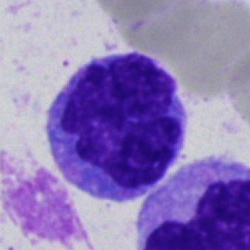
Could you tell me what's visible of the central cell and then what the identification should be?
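The outline of the cell is round and smooth. Its nucleus, which fills most of the cell, has an irregular, lumpy outline marked by several shallow notches. No granules are present in the cytoplasm. This is a monocyte.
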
